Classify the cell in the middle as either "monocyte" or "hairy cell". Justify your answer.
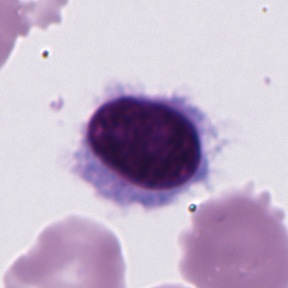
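It is a hairy cell. Its projections are short and fine rather than broad, blunt blebs. The cytoplasm is pale blue-grey and forms a rim that is widest on the lower-left side of the nucleus. The chromatin stains densely in dark purple and has a mottled texture.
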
